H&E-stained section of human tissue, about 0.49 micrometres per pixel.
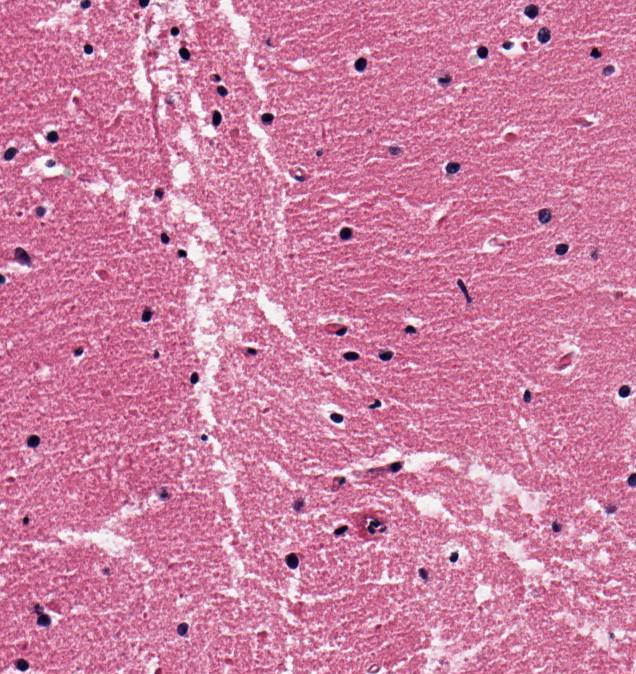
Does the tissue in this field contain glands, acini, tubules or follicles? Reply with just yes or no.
No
